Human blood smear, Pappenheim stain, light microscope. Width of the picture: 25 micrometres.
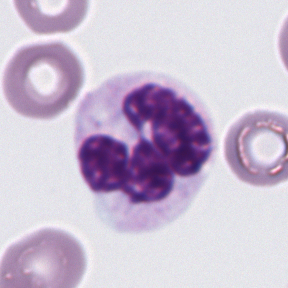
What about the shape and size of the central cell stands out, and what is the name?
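At about 13 micrometres across, the cell has a roughly round, smooth outline without surface projections. Its nucleus fills about 60% of the cell's area. Within the nucleus, dark purple chromatin lies in coarse clumps separated by small paler gaps. The cytoplasm is pale pinkish-lilac, shows most widely at the upper left and along the lower edge of the cell, and contains no vacuoles. The cell is a segmented neutrophil.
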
